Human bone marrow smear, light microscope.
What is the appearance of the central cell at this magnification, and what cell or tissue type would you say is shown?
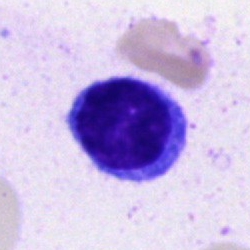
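Dense, dark purple chromatin fills the whole nucleus. The cytoplasm is only a thin deep-blue rim, widest along the lower right side. The cell is a lymphocyte.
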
